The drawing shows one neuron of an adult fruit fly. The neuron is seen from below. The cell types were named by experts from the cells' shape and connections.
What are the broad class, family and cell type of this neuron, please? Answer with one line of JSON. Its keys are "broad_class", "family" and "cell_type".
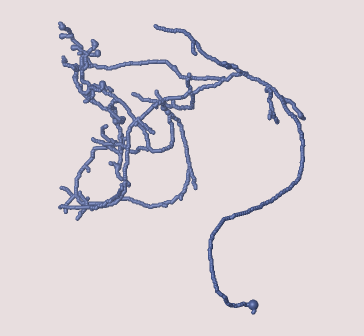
{"broad_class": "central-brain intrinsic neuron", "family": "hemilineage LHa3", "cell_type": "CB4086"}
